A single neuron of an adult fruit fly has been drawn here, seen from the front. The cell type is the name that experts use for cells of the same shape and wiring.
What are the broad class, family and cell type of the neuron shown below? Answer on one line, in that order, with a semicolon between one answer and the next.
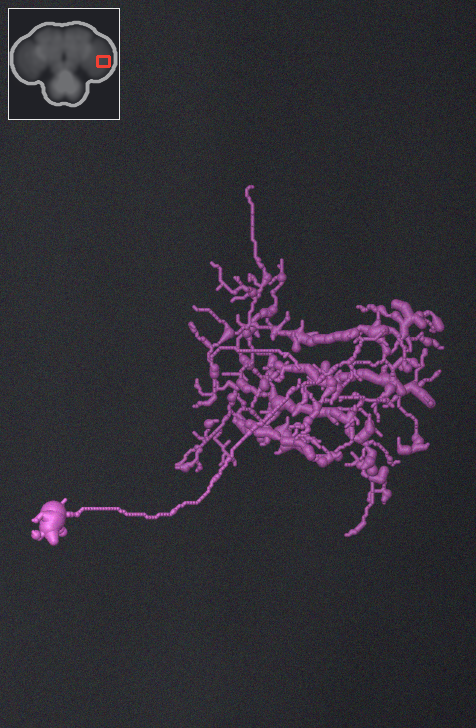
optic-lobe intrinsic neuron; Dm; Dm9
